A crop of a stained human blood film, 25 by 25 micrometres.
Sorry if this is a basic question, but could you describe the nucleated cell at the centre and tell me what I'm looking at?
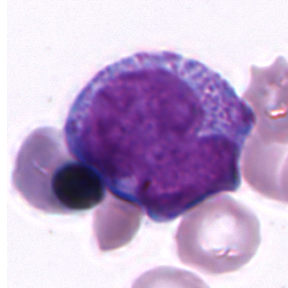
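Start with the chromatin, which is finely textured rather than coarsely clumped. The cytoplasm shows best as a band across the upper part of the cell, turning bluish toward the outer edge. Fine purple granules lie scattered through it. We call this cell a promyelocyte.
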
